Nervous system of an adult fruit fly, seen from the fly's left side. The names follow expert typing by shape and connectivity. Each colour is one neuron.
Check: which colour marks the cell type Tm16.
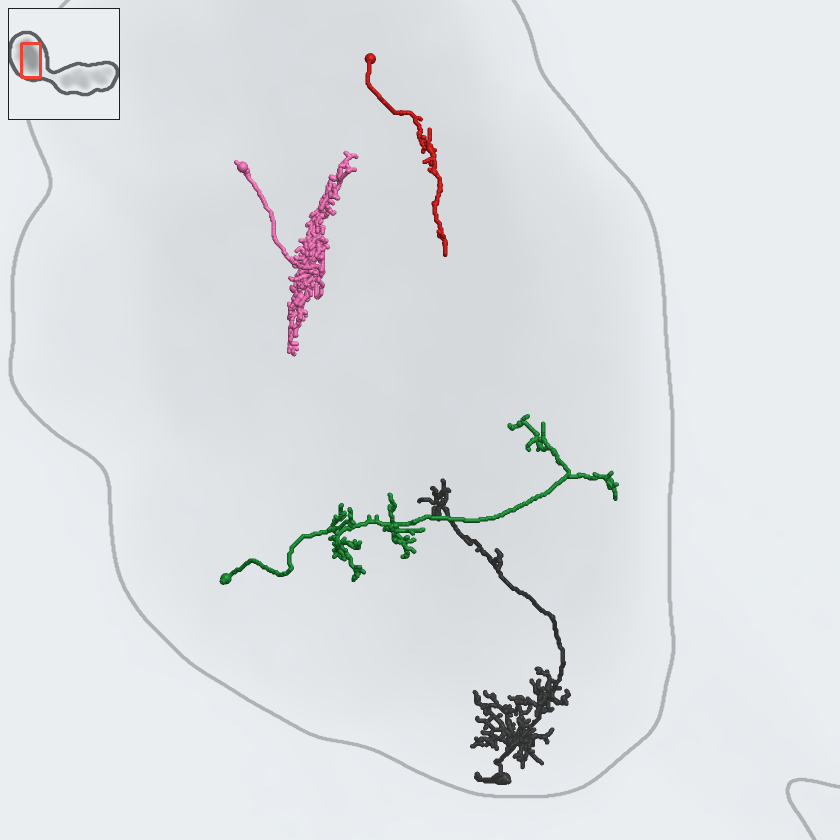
black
